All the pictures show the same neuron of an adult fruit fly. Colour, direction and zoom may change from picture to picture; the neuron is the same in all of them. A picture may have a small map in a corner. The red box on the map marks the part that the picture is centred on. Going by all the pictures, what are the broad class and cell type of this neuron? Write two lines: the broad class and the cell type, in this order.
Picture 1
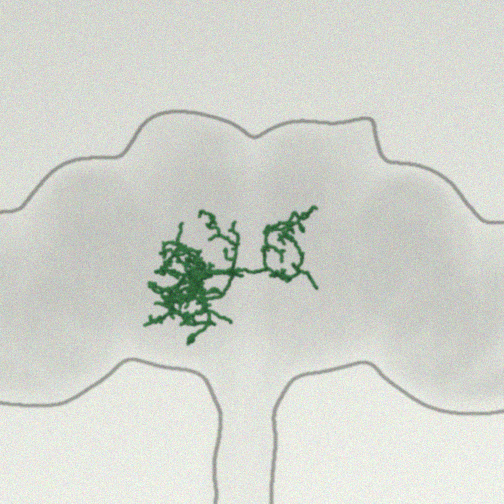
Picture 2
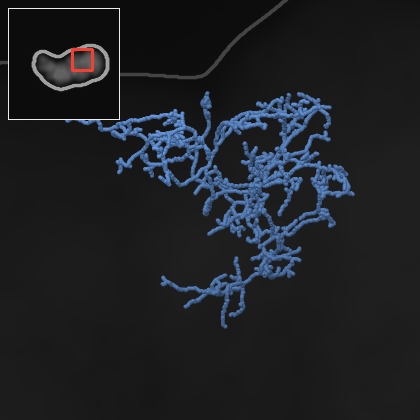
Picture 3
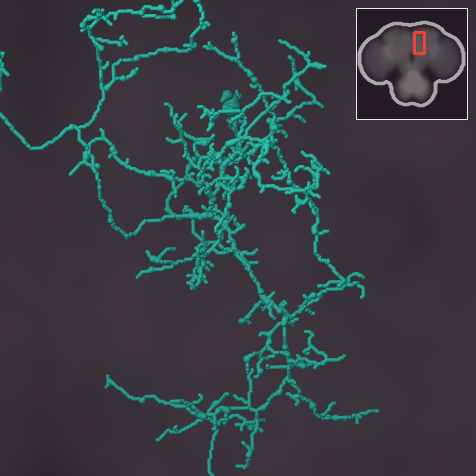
central-brain intrinsic neuron
SMP501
